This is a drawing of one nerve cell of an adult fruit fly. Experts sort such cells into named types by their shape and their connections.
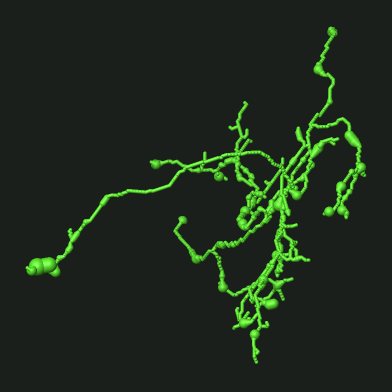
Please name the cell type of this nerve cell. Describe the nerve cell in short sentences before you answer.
Dozens of branch ends can be seen. As drawn here it is about as wide as it is tall. It is a nerve-cord intrinsic neuron. Its cell type is IN01B082.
